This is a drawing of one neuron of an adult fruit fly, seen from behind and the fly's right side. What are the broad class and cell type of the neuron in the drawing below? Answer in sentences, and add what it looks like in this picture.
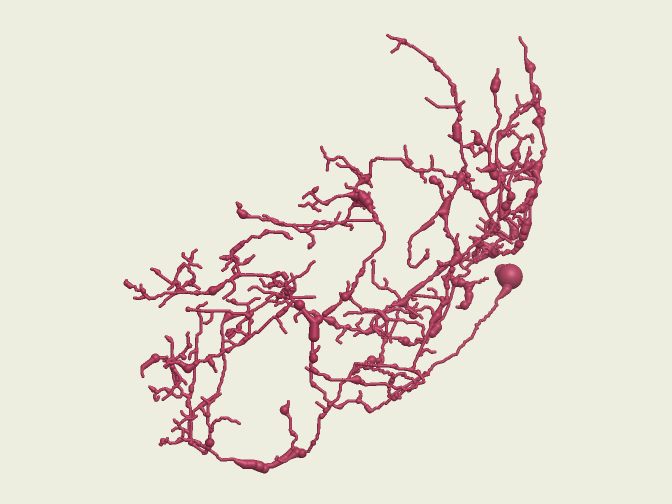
Its broad class is central-brain intrinsic neuron. Its cell type is CB1099. The cell body is on the right of the picture. In this view it is about as wide as it is tall.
